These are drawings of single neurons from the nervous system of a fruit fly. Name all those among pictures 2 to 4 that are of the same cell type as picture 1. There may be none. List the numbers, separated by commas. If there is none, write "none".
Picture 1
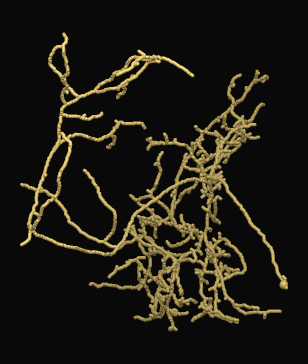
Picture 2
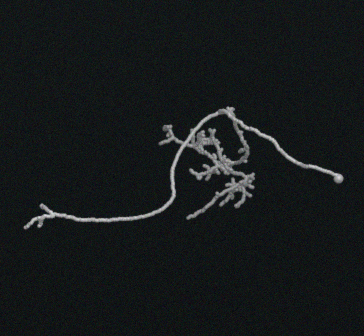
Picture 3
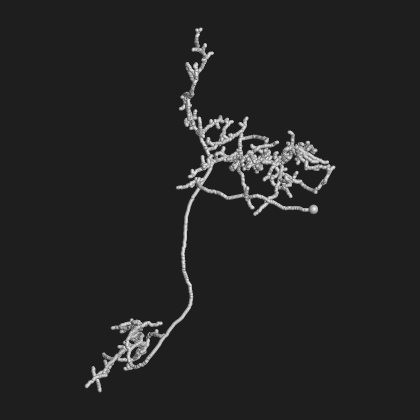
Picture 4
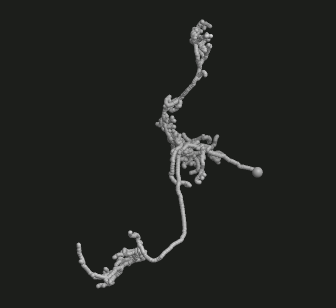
none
